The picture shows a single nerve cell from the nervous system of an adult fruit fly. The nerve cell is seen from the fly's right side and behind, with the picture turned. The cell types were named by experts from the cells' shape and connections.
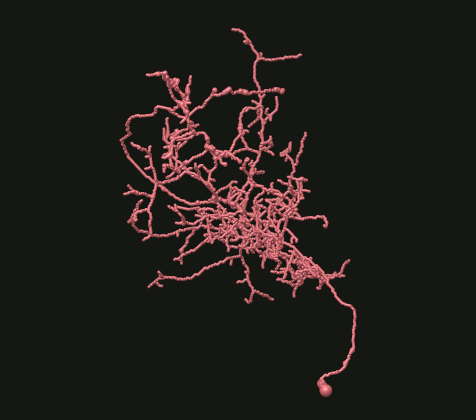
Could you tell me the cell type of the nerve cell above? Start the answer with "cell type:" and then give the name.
cell type: CL268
